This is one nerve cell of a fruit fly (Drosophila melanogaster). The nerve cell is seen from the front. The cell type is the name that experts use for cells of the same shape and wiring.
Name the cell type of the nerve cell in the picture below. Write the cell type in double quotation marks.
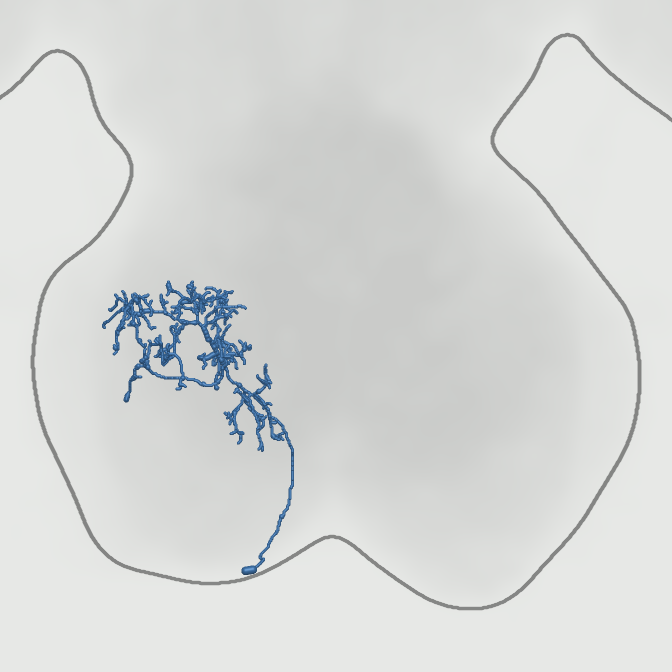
"IN04B103"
